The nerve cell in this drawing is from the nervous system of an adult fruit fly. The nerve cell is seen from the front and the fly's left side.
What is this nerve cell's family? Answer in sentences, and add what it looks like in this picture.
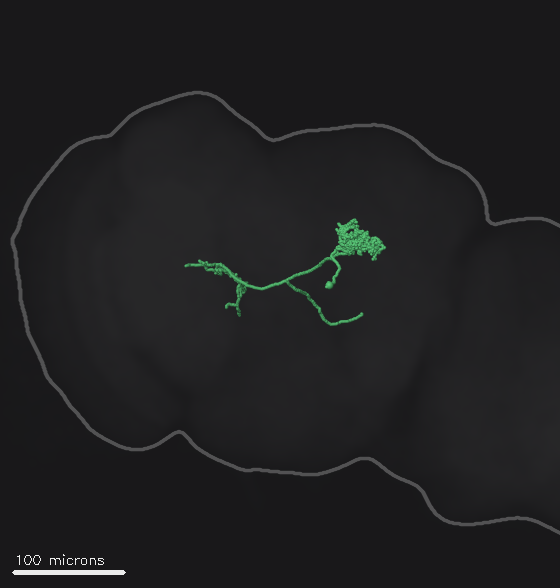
The family is hemilineage AOTUv4_dorsal. Its broad class is central-brain intrinsic neuron. Its cell body lies in the middle of the picture. From left to right in the picture it spans about 180 microns.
